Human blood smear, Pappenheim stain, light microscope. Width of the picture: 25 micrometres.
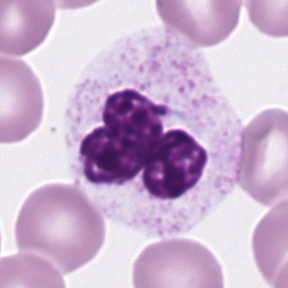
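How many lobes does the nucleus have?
Three.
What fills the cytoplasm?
Fine pink-violet granules, with no vacuoles seen.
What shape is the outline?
Roughly round.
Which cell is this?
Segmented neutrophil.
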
